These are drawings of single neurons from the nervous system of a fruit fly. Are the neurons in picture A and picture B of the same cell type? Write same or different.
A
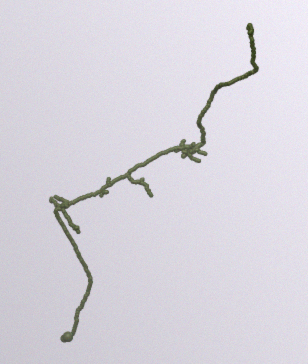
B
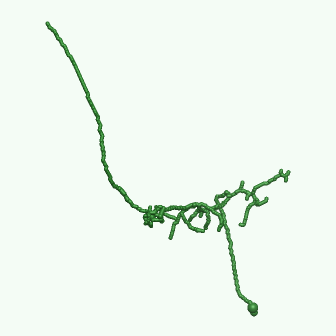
same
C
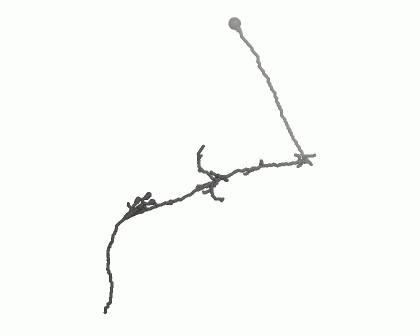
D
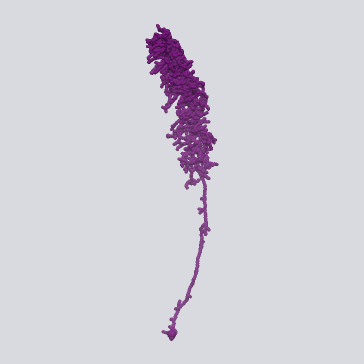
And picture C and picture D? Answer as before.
different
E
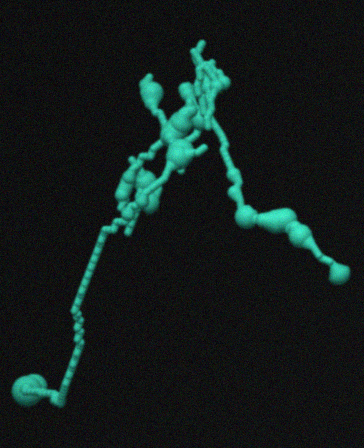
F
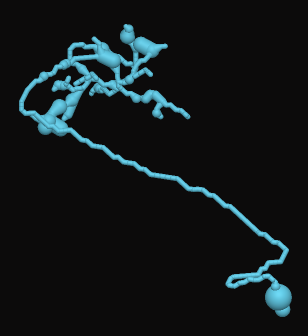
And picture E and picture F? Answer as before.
same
